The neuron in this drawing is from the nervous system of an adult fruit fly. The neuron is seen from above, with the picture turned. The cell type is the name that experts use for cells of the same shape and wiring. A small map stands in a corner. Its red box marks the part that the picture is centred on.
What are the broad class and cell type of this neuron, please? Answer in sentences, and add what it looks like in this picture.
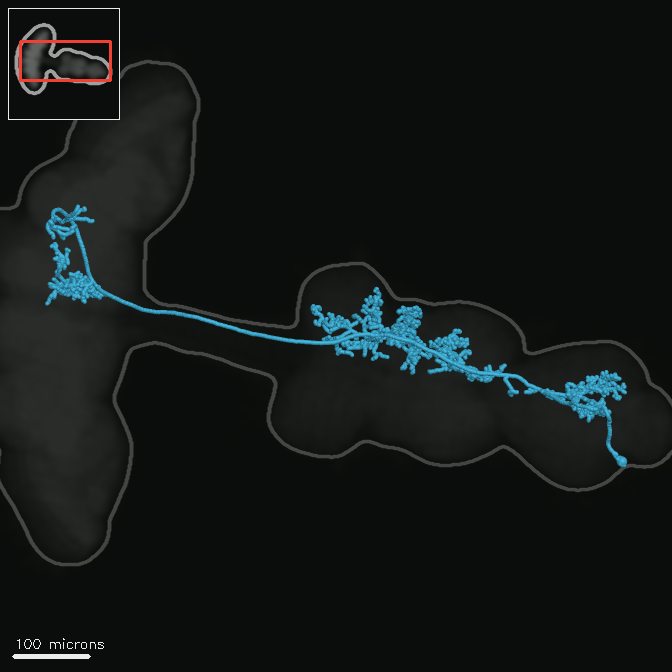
Its broad class is ascending neuron. It is of cell type ANXXX027. It reaches both the brain and the nerve cord, passing through the neck. From left to right in the picture it spans about 800 microns.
